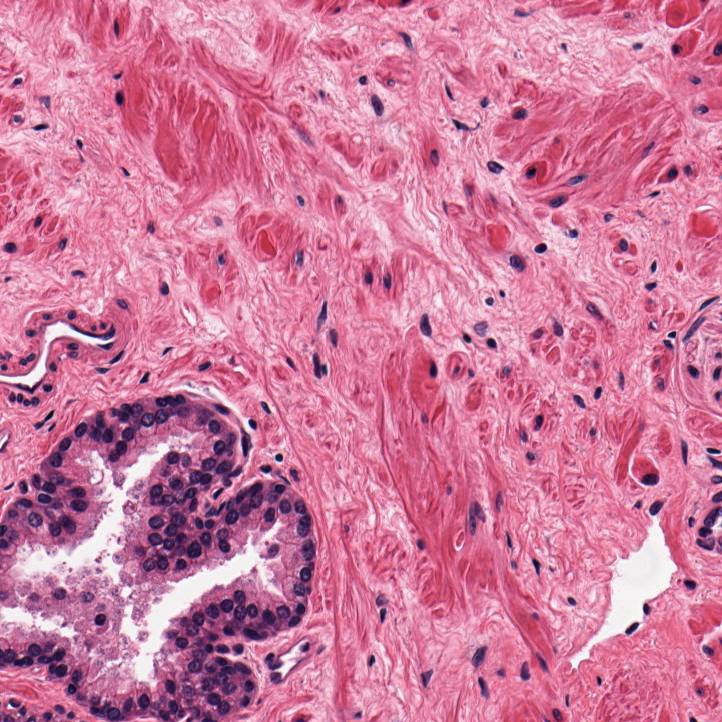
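Prostate, haematoxylin and eosin stained section. Glands: the epithelial lining folds into the lumen, giving an irregular, branching outline, and the epithelial cells have crowded, round, dark nuclei. Stroma: bright pink bundles of smooth muscle run in various directions. Fat cells: none present in the field.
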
